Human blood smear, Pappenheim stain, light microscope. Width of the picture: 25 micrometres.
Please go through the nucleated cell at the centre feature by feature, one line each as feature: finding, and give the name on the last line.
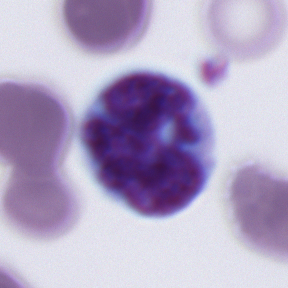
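Outline: start here, and see that it is round and smooth
Nucleus: irregularly lobed, with deep folds and clefts
Clear gap: a small one inside the nuclear mass, just right of the cell's centre
Fragment: notice the small purple piece just above and to the right of the cell
Name: monocyte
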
